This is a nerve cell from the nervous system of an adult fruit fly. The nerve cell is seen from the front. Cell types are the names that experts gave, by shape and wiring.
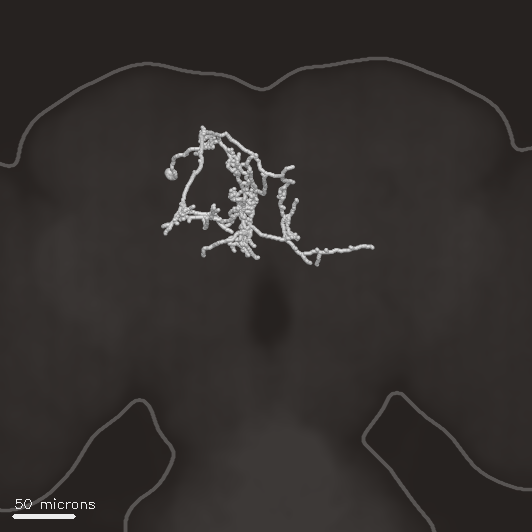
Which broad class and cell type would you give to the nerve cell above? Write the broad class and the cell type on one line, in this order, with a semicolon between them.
central-brain intrinsic neuron; ATL035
